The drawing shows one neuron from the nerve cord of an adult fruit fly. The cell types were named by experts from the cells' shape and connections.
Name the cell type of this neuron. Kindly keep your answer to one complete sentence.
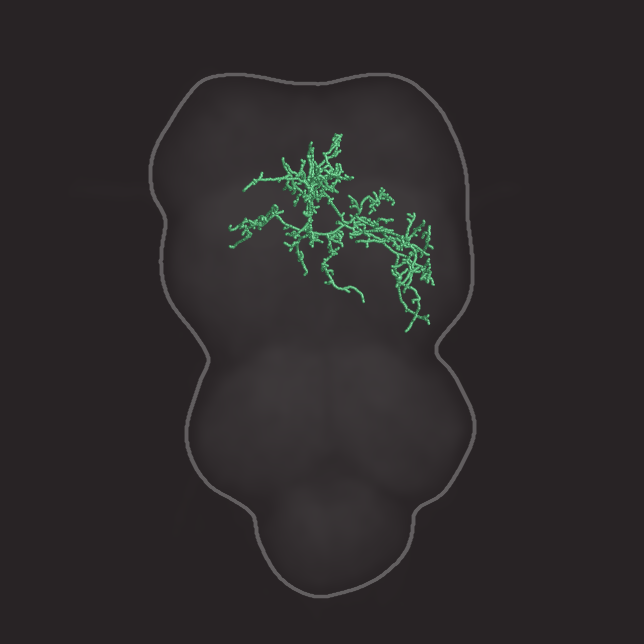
Belonging to the cell type IN11A002 is this neuron.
